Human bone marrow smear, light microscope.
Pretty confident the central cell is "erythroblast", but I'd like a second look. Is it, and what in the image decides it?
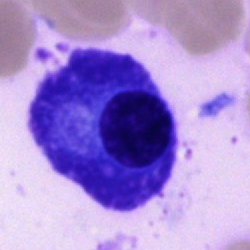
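Take your time with the outline first: it is irregular and slightly bumpy. The nucleus stains dark purple and looks dense. Around it the cytoplasm is abundant, covering more area than the nucleus, and it is deep blue. Just to the left of the nucleus, the cytoplasm has a paler zone. Red cells lie along the top of the picture, above the cell.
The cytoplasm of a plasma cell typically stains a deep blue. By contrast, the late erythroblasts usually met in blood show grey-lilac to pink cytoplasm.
That deep blue cytoplasm therefore speaks for plasma cell and against erythroblast. So erythroblast does not fit: this is a plasma cell.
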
